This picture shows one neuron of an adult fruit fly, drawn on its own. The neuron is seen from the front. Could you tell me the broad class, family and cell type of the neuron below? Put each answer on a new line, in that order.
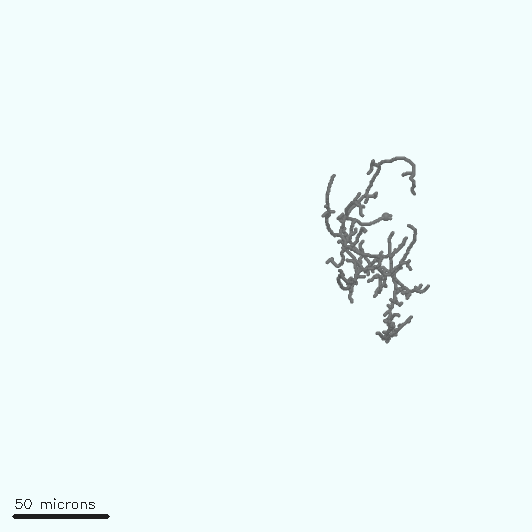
nerve-cord intrinsic neuron
hemilineage 20A.22A
IN20A.22A048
